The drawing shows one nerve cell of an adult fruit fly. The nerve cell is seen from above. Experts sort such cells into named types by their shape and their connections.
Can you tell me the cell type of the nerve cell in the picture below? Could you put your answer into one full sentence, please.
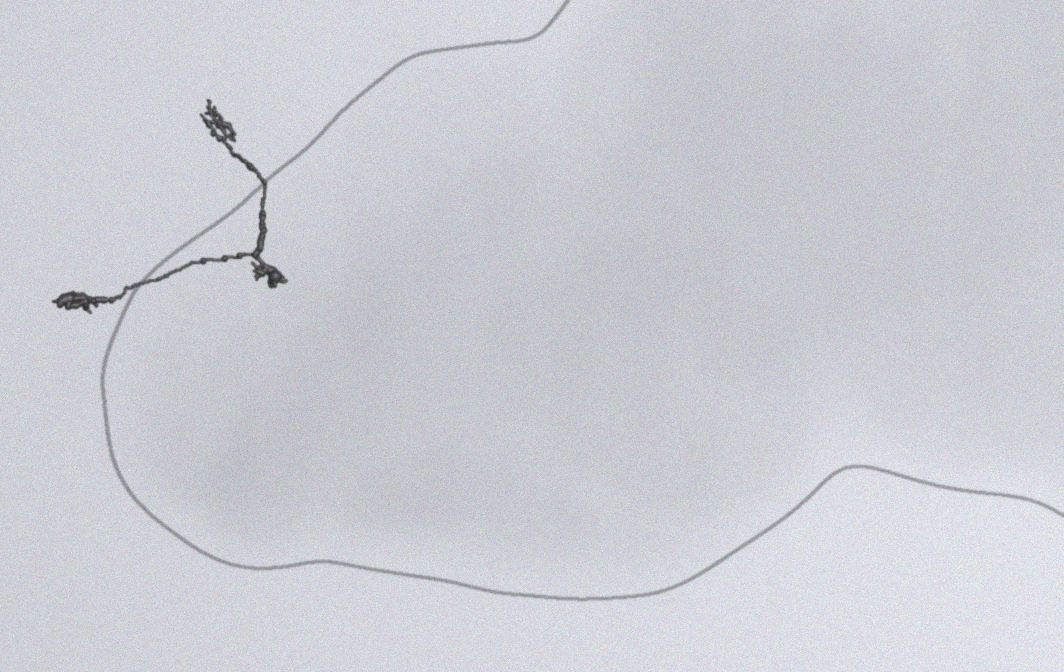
Classified by cell type, this nerve cell is T1.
